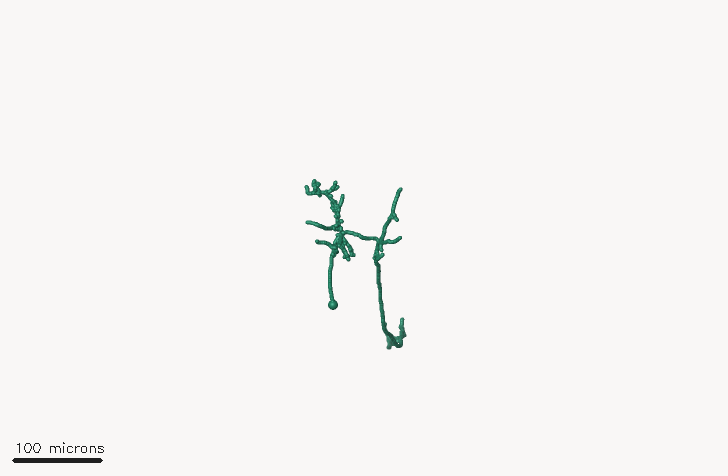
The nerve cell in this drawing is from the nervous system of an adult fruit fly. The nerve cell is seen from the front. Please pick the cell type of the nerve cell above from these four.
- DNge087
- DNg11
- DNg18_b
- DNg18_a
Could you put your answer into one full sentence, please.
As its cell type, this nerve cell has DNg18_b.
